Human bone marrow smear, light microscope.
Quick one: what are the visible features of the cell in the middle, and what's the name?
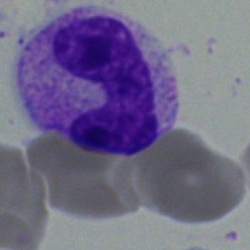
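Starting with the outline, it is round to slightly oval and smooth. Next, the nucleus is curved into a C shape, its hollow opening to the left. Its chromatin is dense and dark purple, with coarse clumps. Finally, no nucleoli are visible in the nucleus. The cell is a band neutrophil.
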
